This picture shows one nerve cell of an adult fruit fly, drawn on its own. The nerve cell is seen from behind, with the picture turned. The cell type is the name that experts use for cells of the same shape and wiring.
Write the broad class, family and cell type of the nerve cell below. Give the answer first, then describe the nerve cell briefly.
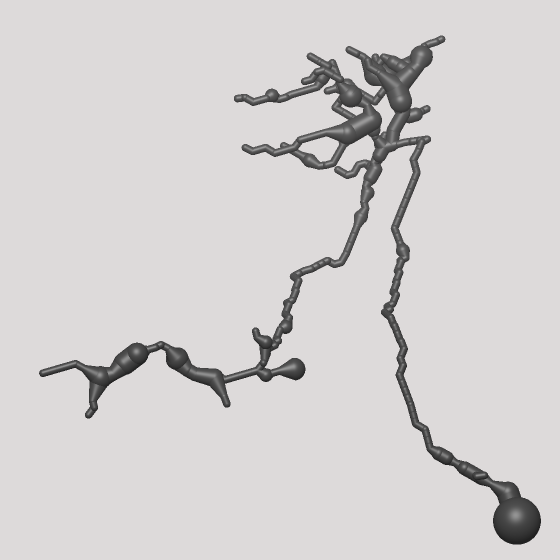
Its broad class is optic-lobe intrinsic neuron. The family is T. The cell type is T5c. The cell body can be seen at the lower right of the picture. In this view it is about as wide as it is tall.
